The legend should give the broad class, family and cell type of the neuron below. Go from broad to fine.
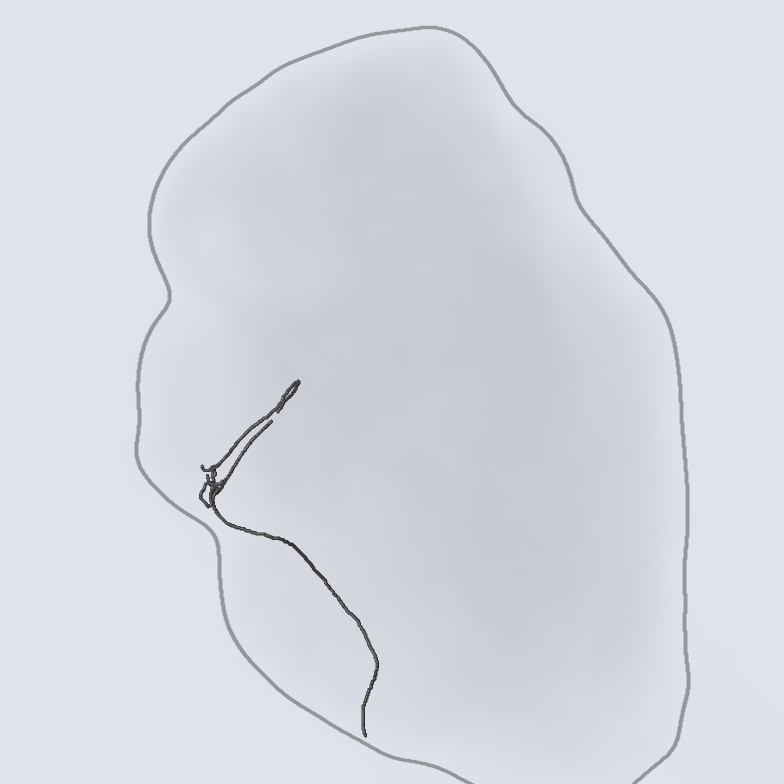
sensory neuron entering the brain; class olfactory; ORN_VA4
